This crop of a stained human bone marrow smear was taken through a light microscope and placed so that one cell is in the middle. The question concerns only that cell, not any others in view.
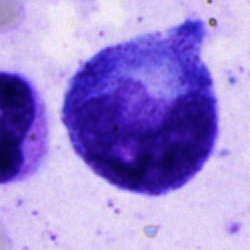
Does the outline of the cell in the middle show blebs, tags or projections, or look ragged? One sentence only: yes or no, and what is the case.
Yes, ragged or frayed parts, or projections, blebs or tags, are present on the cell's outline.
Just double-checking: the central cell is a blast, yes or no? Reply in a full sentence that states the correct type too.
No, the centre cell counts as a promyelocyte, not as a blast.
